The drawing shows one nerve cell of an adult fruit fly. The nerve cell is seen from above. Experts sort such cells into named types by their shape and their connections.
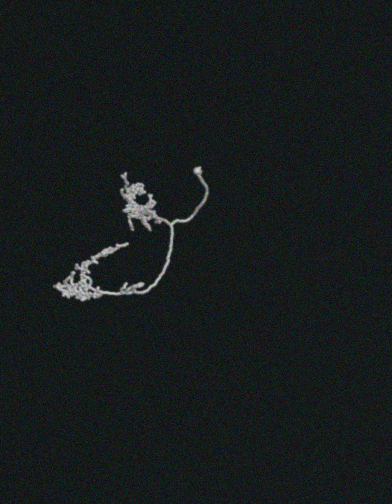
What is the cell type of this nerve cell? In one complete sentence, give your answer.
This nerve cell is recognized as the cell type M_smPNm1.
